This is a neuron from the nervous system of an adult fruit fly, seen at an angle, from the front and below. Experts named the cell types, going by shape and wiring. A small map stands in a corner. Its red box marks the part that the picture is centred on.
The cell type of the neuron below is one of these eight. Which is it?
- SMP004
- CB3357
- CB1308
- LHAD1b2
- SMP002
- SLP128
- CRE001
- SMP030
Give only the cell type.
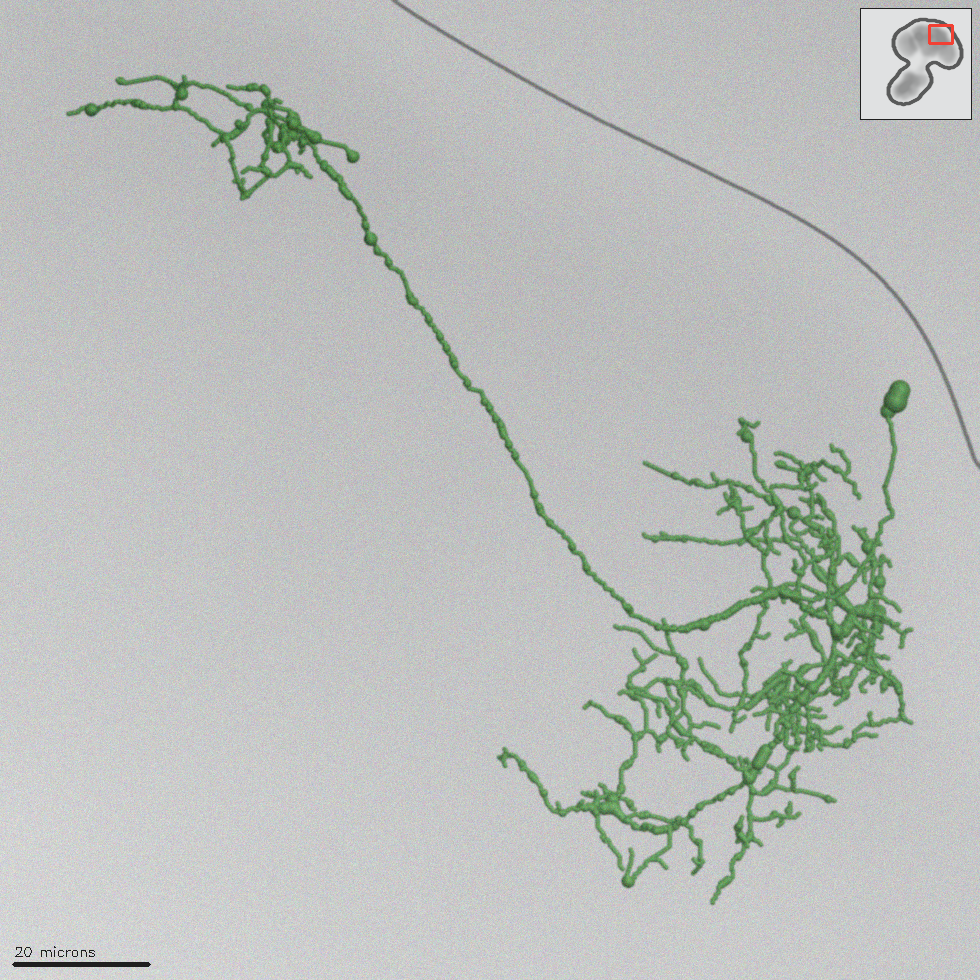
LHAD1b2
